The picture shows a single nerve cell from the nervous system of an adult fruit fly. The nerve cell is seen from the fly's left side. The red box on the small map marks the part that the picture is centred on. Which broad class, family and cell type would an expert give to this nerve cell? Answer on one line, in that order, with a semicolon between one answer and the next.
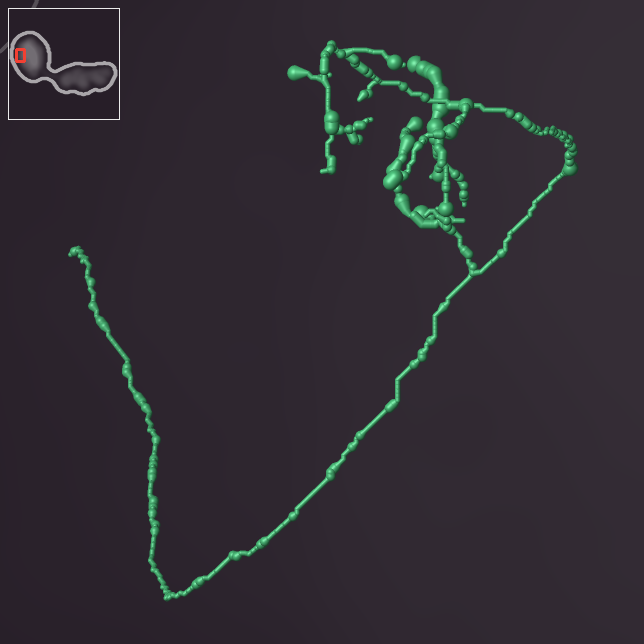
sensory neuron entering the brain; class olfactory; ORN_DM1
